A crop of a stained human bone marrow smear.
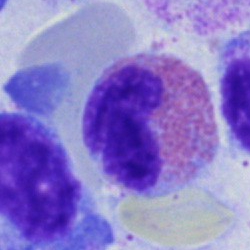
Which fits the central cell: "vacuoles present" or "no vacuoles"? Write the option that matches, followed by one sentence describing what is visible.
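No vacuoles. No vacuoles are seen in the cytoplasm.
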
